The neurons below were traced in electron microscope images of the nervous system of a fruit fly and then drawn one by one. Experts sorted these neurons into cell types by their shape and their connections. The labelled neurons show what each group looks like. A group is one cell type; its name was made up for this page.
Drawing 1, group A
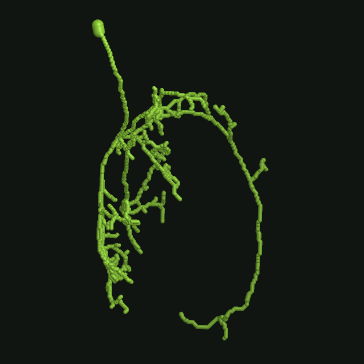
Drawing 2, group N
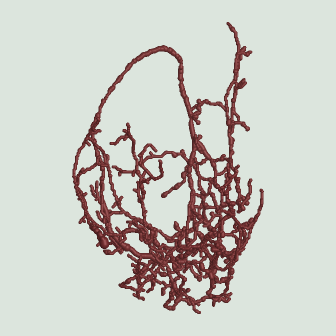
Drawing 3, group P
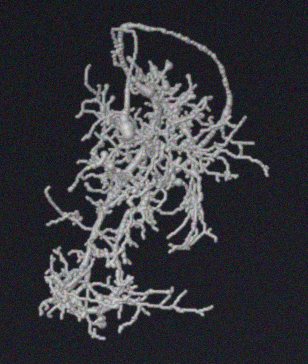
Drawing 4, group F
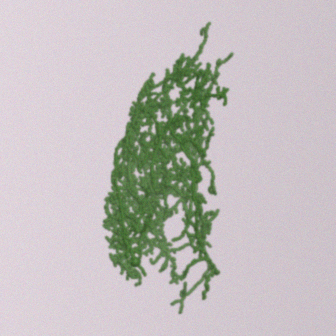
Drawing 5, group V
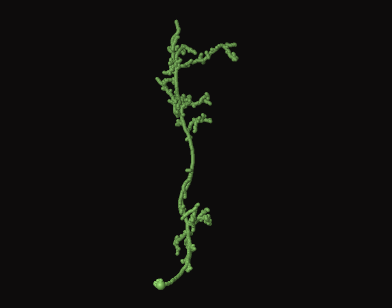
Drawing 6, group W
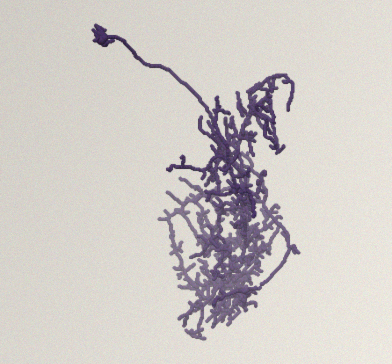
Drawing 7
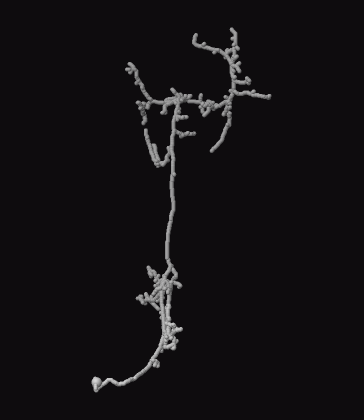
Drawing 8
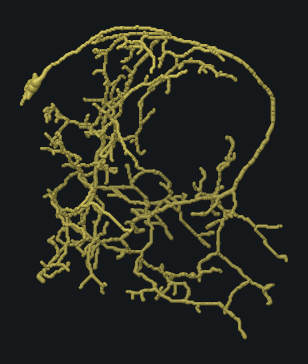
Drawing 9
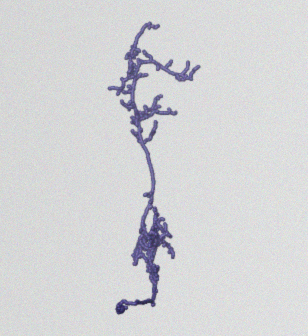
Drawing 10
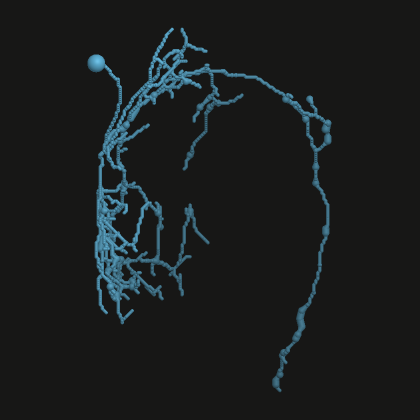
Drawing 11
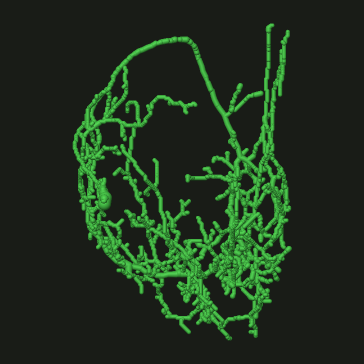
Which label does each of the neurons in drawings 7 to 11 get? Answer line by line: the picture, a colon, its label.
7: group V
8: group N
9: group V
10: group A
11: group N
